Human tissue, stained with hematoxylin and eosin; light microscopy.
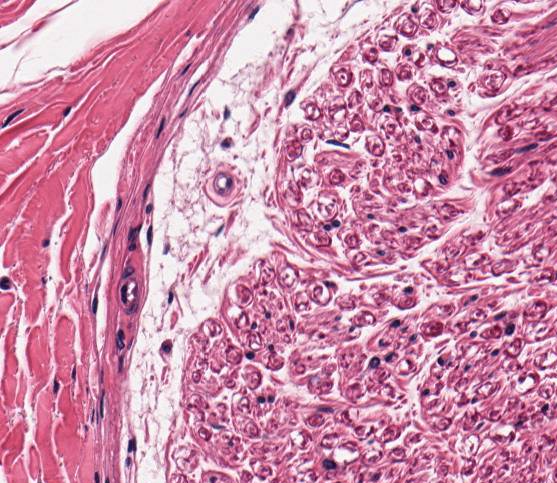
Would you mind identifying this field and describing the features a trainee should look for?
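I'd call this a nerve fascicle. Looking closely, the nerve fibres are many small round profiles, each a central pink axon inside a pale ring.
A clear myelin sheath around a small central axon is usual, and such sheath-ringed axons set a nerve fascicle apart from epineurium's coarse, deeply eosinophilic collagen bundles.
Small dark oval or elongated nuclei lie scattered between the fibres. A thin band of pink connective tissue divides an upper fascicle from a lower one.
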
